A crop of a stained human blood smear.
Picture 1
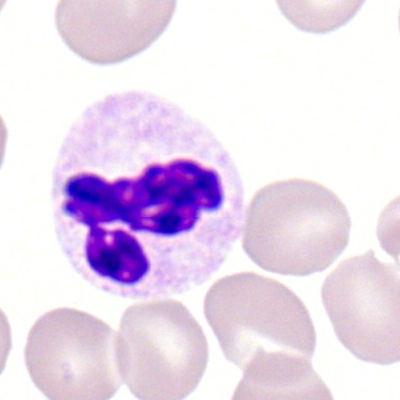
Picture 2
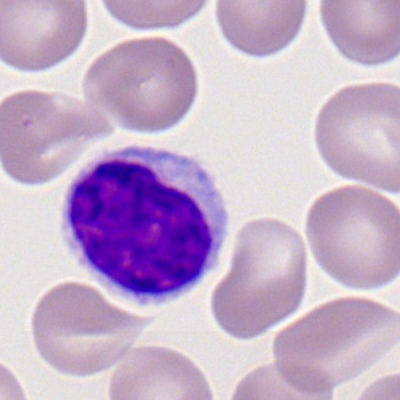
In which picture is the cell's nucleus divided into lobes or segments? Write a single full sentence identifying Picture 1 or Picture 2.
There is a nucleus made of distinct lobes in the cell of Picture 1.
